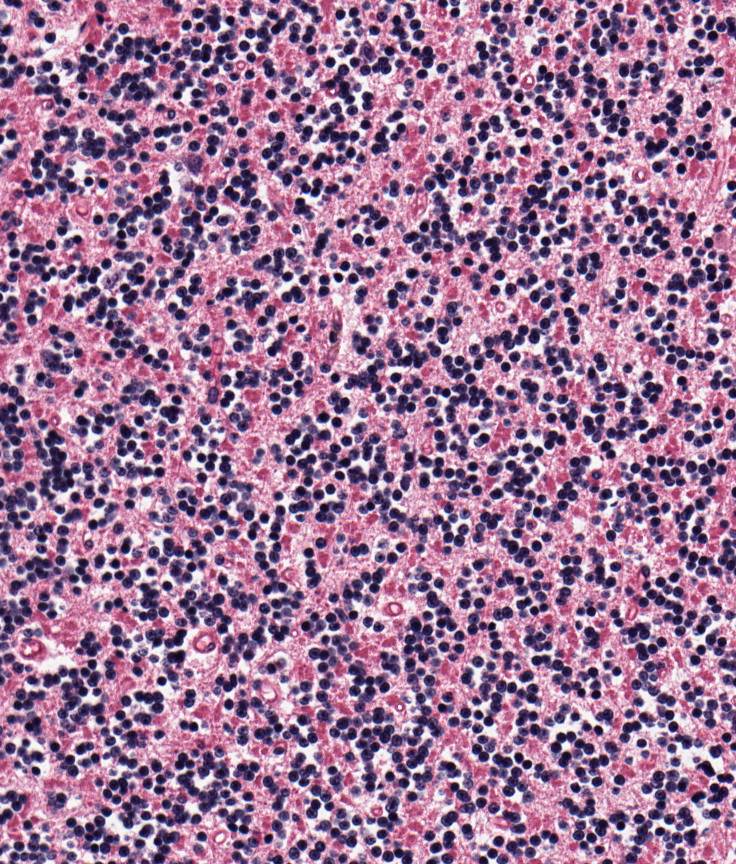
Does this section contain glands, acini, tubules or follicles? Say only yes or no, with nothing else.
No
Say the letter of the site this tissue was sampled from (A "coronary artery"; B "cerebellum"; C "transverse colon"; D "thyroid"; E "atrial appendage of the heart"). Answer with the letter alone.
B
